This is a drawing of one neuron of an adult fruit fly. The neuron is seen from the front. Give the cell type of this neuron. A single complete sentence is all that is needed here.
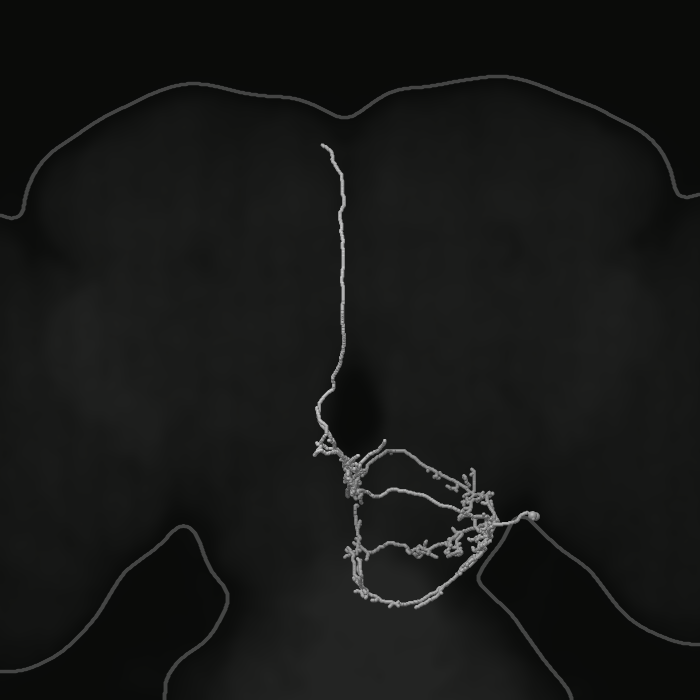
This neuron is an instance of the cell type GNG630.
